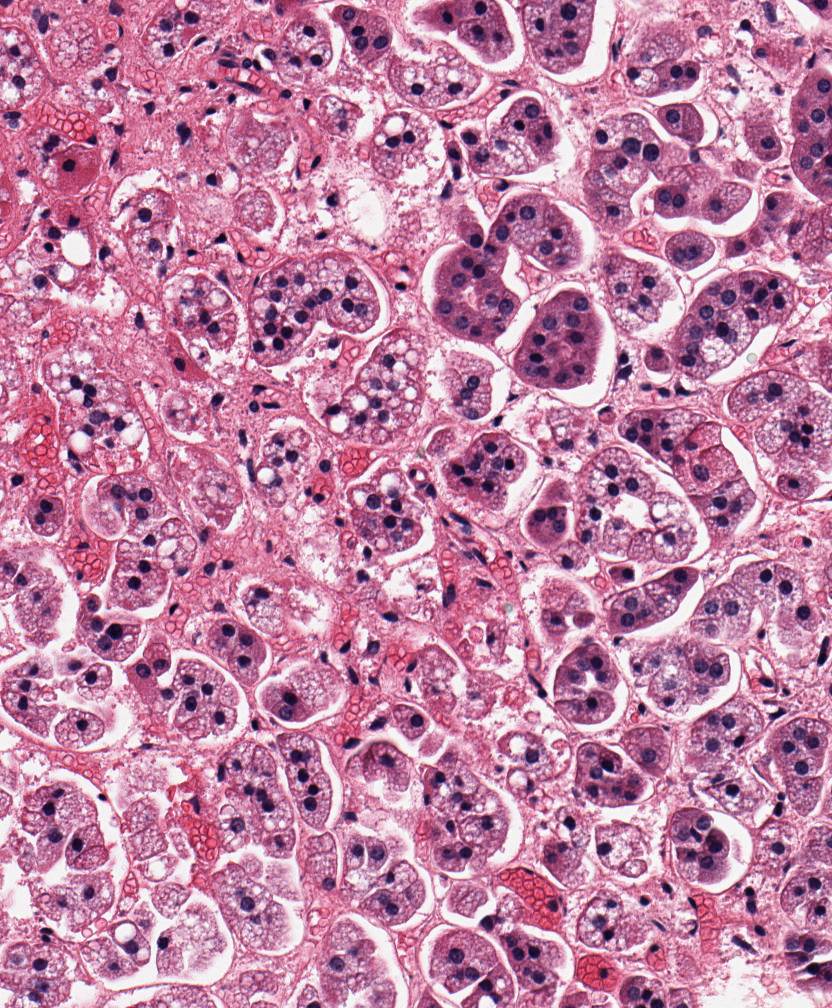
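Adrenal gland (H&E). Many cells have pale, finely vacuolated, foamy cytoplasm, and the cells in the nests have round, dark, central nuclei. In several upper right nests the cytoplasm is denser and darker purple, with few vacuoles. No gland lumens form within the nests.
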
